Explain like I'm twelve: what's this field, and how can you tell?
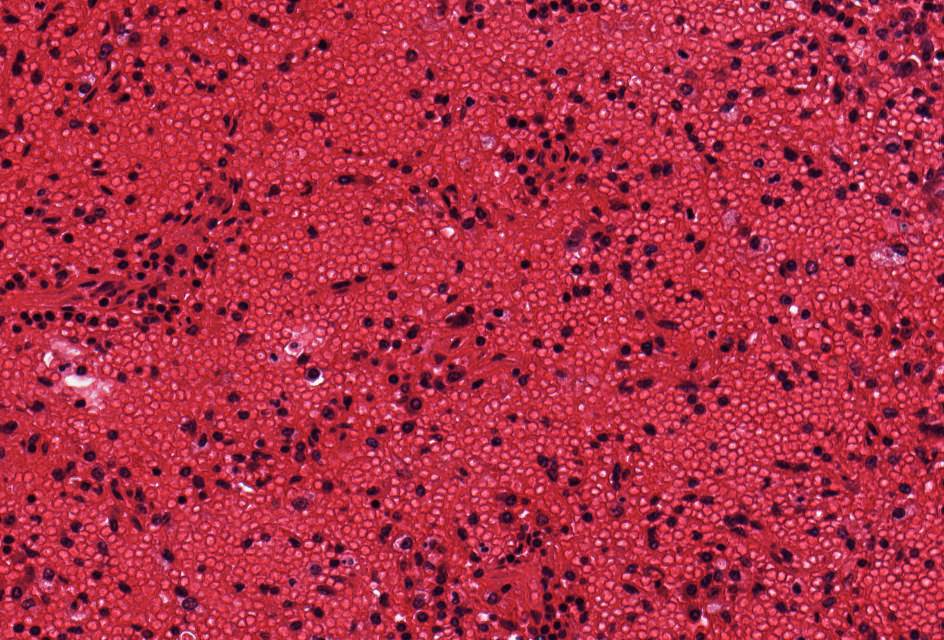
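The field mainly shows red pulp of the spleen. To begin, closely packed red blood cells fill almost the whole field.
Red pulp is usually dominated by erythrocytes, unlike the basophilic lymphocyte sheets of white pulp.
Next, nucleated cells are scattered singly and in loose branching streaks between red-cell sheets, some with spindle-shaped nuclei. Last, a few larger pale, vacuolated cells stand out, one near the right edge, upper half.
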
